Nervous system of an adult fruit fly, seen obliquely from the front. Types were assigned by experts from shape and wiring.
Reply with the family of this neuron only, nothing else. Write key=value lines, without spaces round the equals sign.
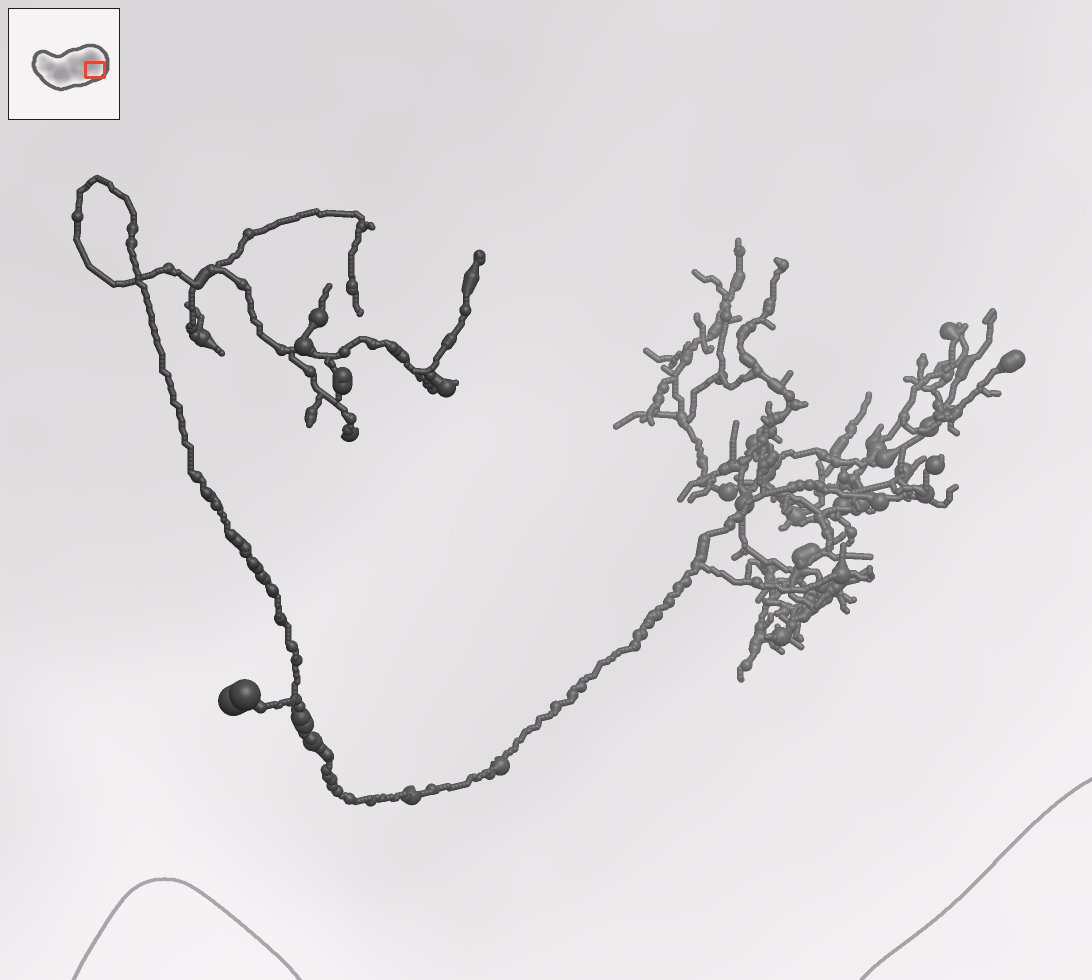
family=MeLo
